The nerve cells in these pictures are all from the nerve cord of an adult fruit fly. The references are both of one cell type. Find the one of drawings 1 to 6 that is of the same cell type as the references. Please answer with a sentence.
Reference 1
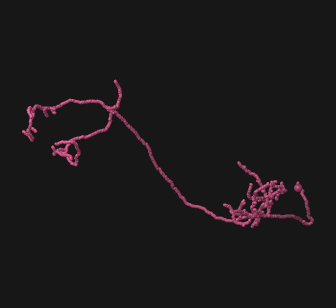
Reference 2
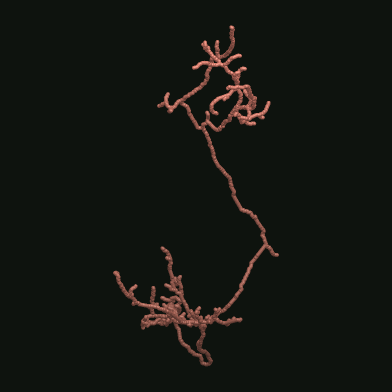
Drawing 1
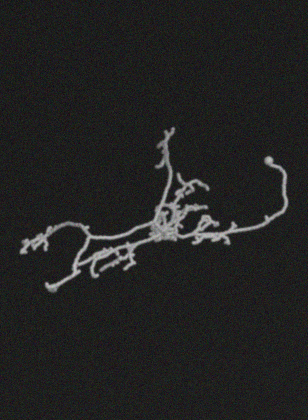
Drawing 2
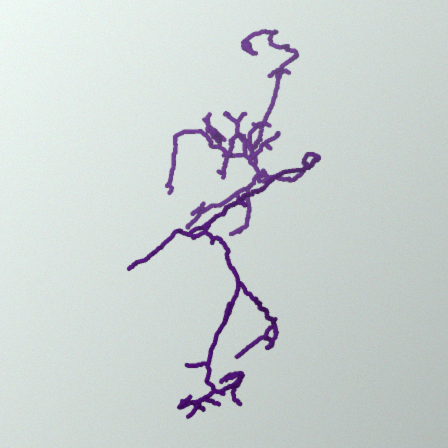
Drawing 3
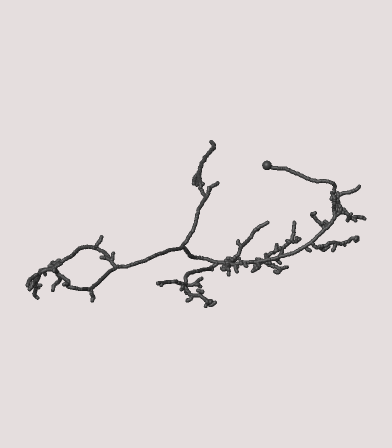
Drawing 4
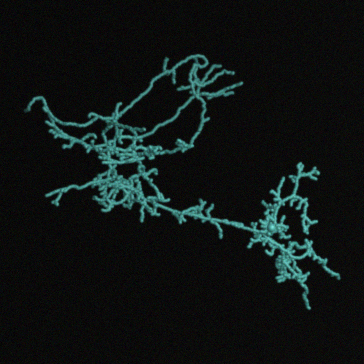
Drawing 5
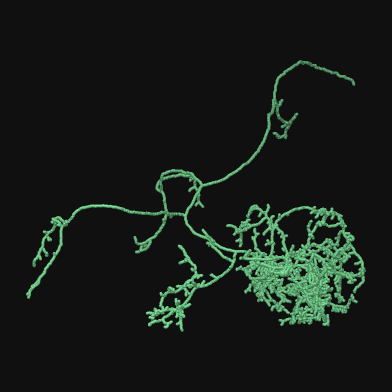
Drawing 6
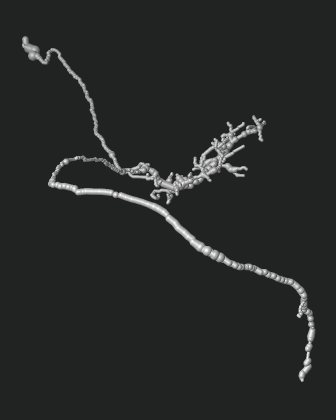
Drawing 2 shows a nerve cell of the same cell type.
